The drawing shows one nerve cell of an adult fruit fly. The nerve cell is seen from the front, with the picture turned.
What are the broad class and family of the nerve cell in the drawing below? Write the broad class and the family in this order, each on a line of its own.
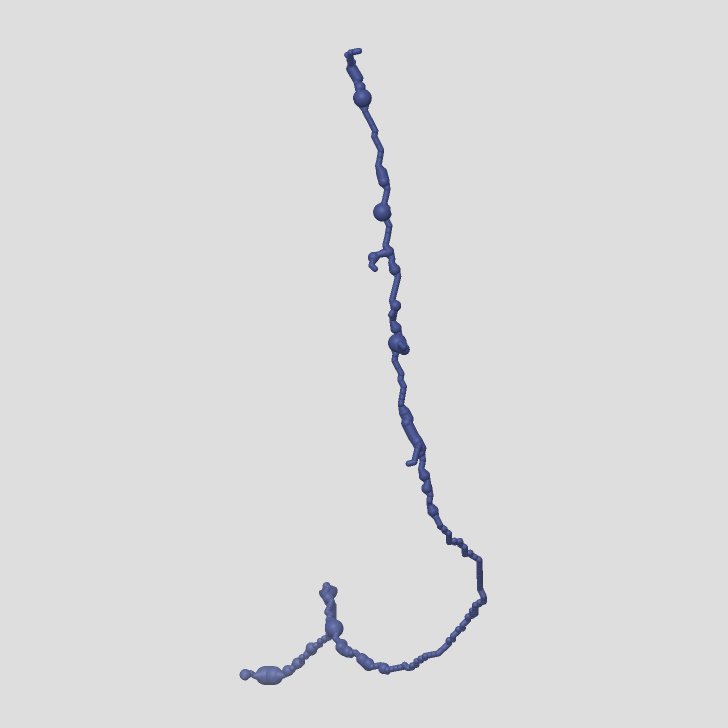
sensory neuron entering the nerve cord
class mechanosensory tactile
